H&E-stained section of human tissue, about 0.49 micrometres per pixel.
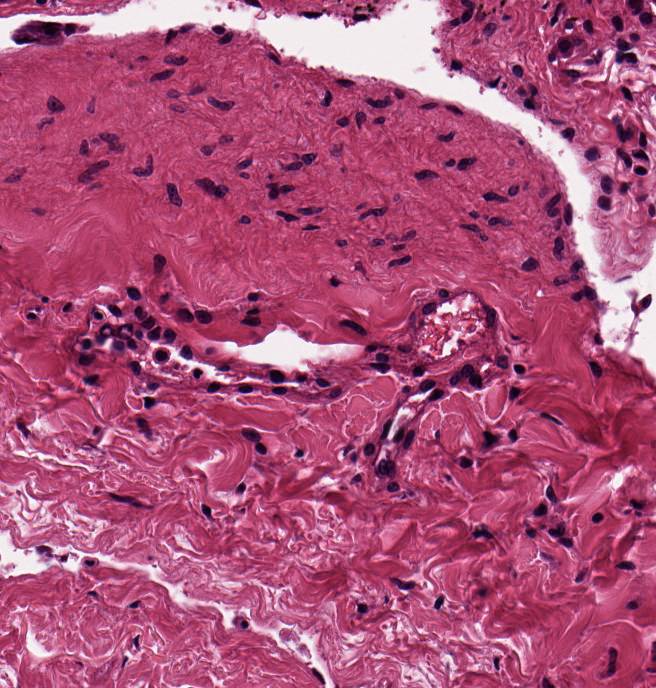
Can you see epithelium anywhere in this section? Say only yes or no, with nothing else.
No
